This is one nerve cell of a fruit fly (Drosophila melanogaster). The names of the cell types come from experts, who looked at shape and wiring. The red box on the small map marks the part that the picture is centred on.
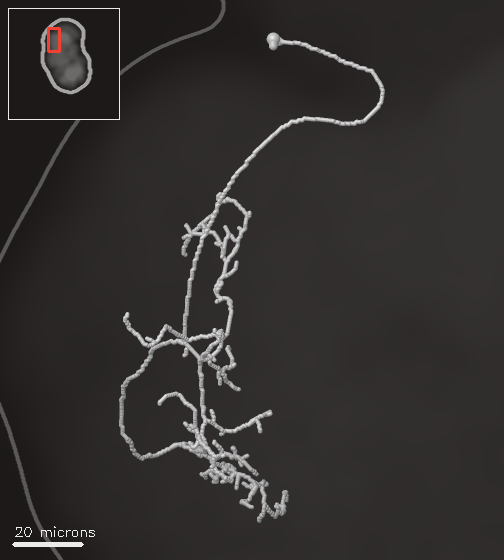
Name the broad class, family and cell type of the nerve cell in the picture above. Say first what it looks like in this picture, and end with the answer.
The cell body can be seen at the top of the picture. From top to bottom in the picture it spans about 140 microns. The picture shows dozens of branch ends. This is a central-brain intrinsic neuron. The family is hemilineage SIPa1_ventral. It is of cell type CB2577.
